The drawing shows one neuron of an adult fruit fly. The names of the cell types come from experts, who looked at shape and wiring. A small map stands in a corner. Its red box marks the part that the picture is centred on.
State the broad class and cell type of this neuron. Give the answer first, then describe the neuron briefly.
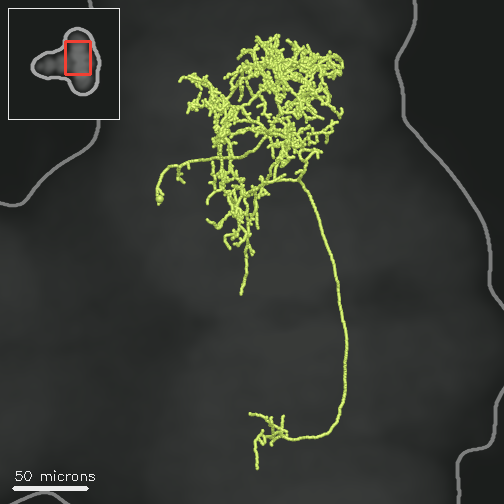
Its broad class is central-brain intrinsic neuron. The cell type is AVLP573. From top to bottom in the picture it spans about 300 microns. Dozens of branch ends can be seen.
